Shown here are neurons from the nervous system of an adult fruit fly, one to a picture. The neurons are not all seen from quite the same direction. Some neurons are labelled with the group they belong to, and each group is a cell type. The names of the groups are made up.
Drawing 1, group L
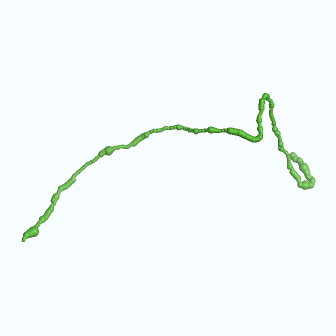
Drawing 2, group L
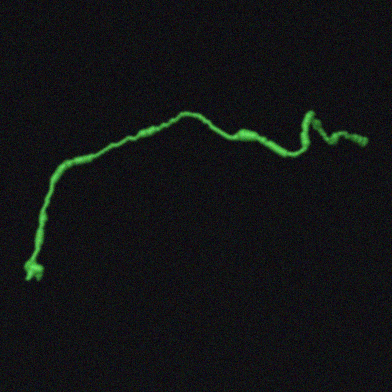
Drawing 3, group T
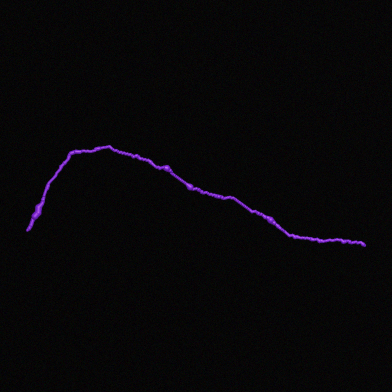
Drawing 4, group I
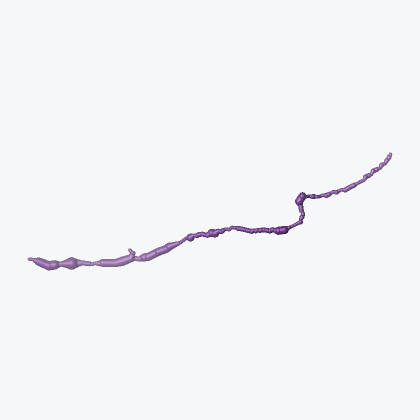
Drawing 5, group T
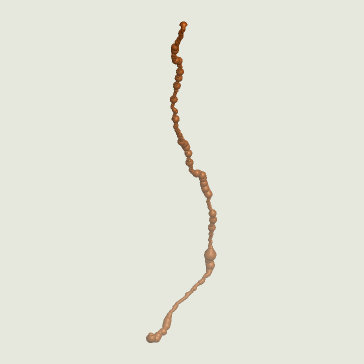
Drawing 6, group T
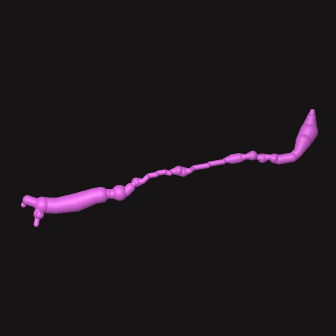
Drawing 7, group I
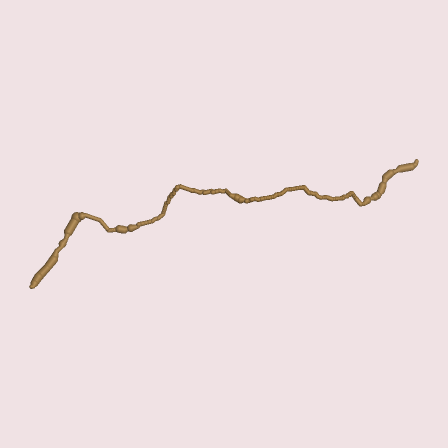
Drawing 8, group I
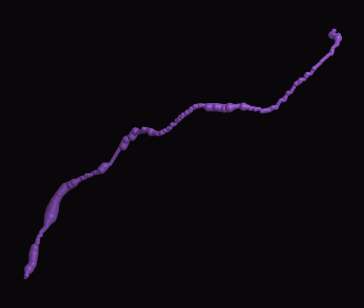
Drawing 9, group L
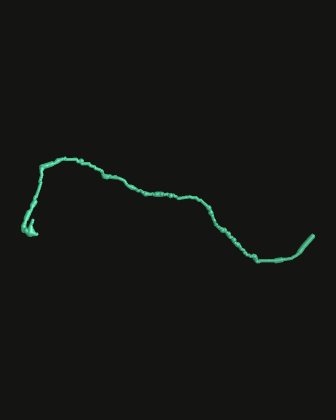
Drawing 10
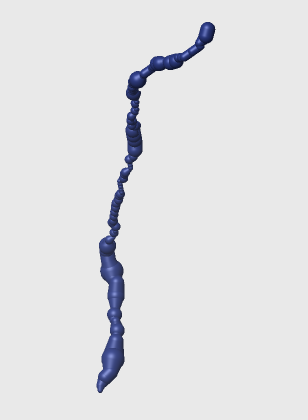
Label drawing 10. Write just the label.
group I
